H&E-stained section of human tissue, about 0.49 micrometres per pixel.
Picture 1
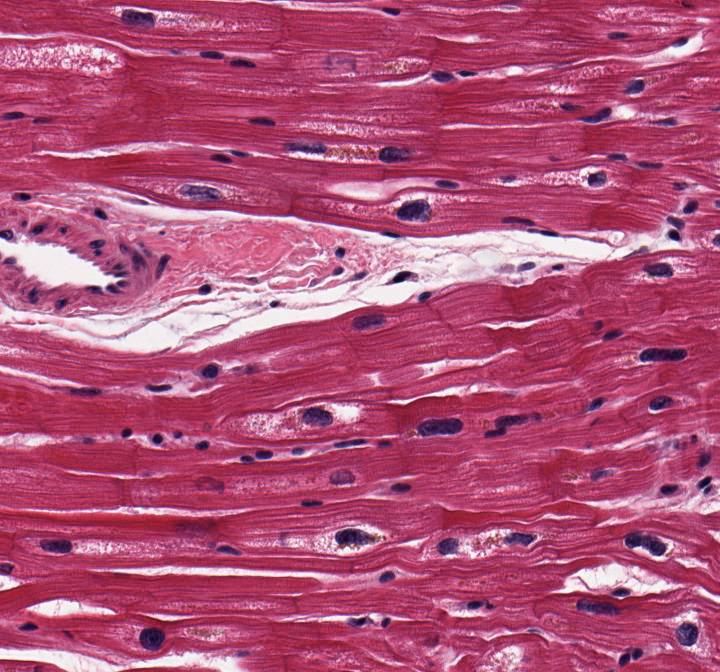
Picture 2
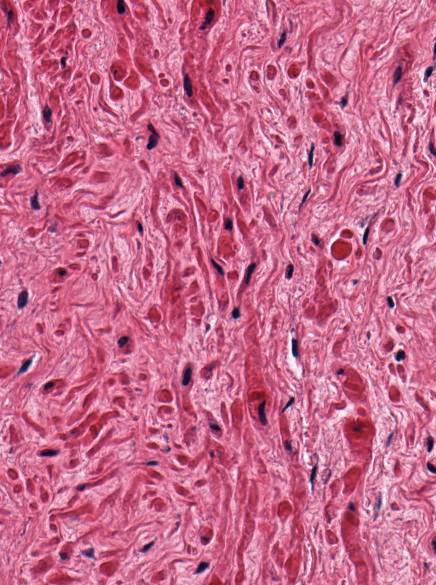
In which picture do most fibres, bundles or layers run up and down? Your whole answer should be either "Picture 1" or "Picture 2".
Picture 2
